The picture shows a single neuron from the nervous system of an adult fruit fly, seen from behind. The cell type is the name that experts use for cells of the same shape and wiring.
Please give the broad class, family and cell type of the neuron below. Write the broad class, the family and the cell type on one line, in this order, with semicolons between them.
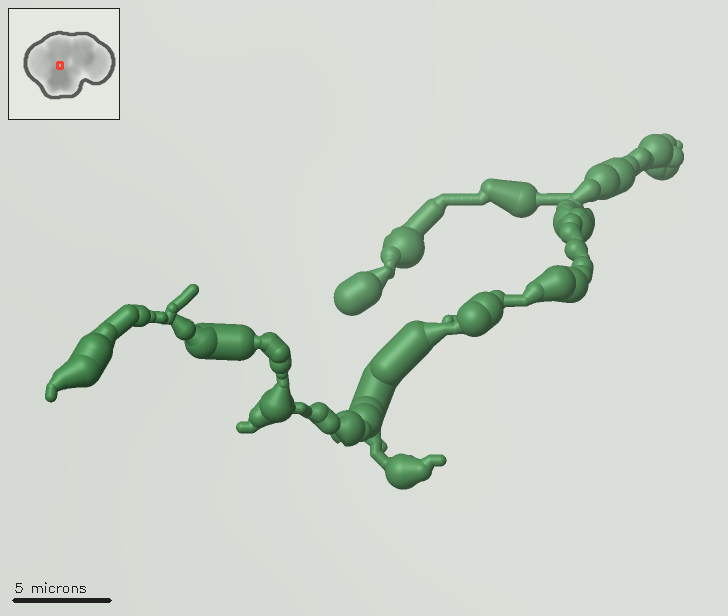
sensory neuron entering the brain; class mechanosensory; JO-B1_c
